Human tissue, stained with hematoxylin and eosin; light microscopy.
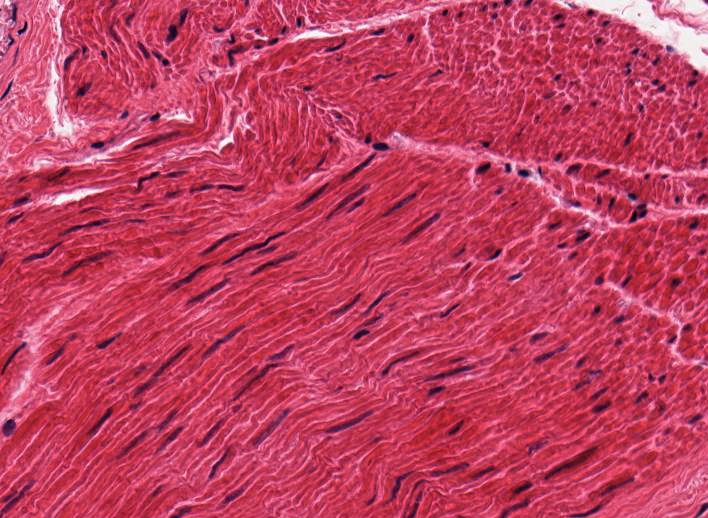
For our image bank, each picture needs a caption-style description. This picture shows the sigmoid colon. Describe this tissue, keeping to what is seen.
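See how most of the lower and central field is smooth muscle cut lengthwise, its fibres rising diagonally from lower left toward upper right in a gently wavy course. Along the upper right edge, a separate bundle is cut across: rounded fibre profiles, scattered round nuclei.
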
